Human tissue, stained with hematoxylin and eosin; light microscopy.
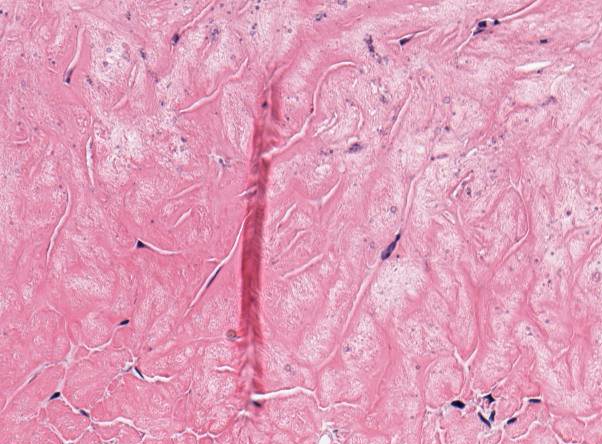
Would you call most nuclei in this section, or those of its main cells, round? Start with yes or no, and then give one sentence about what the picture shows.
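No. The few cells have small, dark, elongated nuclei scattered singly through the field.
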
